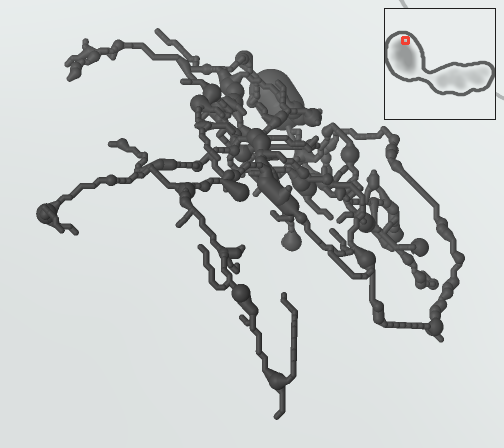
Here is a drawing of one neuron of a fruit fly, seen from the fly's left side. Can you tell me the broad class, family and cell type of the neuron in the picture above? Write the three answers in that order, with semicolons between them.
central-brain intrinsic neuron; hemilineage LHd2; CB1154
